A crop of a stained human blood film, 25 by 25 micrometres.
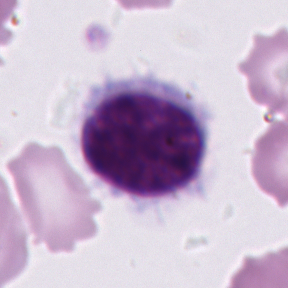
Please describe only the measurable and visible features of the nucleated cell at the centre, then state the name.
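Around the whole border, many fine hair-like projections stick out from the cell. The cell is about 11 micrometres across. Its nucleus, about 10 by 9 micrometres, is oval with a smooth outline and no indentation, and it fills about 80% of the cell's area. The cytoplasm forms a thin pale grey-blue rim around the nucleus and shows no granules. This is a hairy cell.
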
